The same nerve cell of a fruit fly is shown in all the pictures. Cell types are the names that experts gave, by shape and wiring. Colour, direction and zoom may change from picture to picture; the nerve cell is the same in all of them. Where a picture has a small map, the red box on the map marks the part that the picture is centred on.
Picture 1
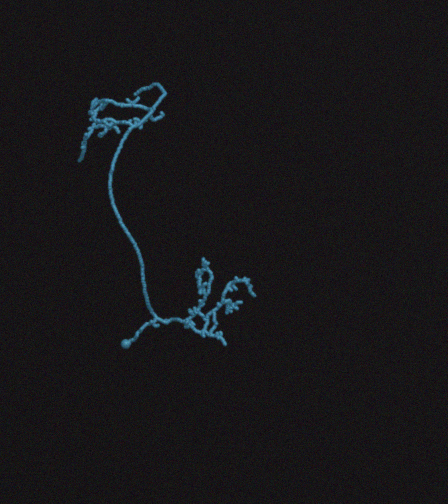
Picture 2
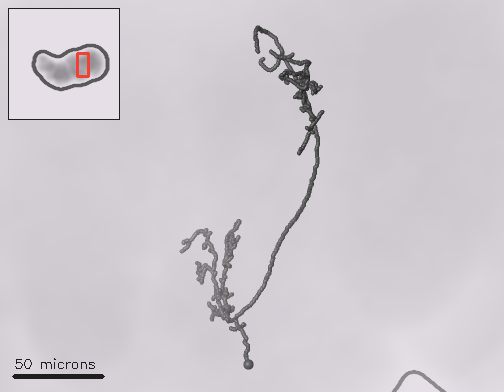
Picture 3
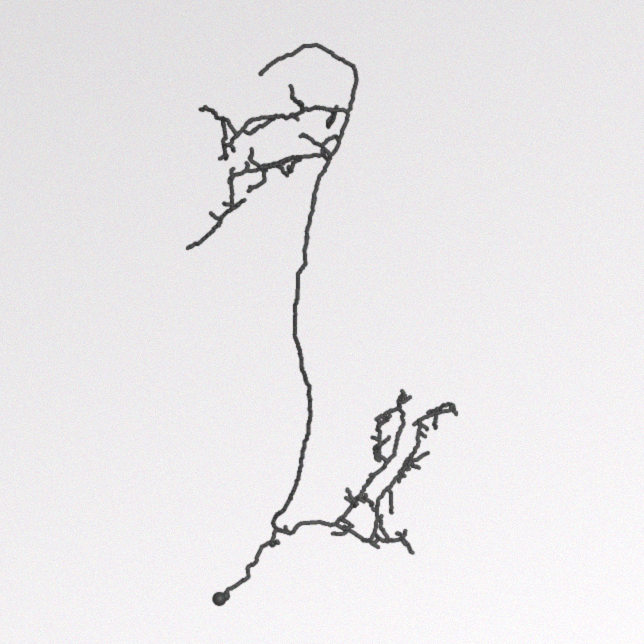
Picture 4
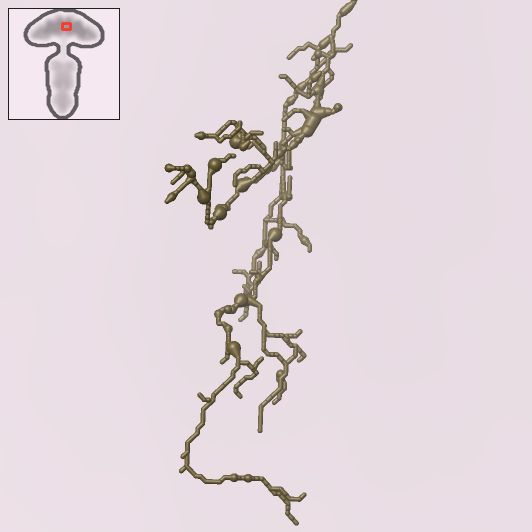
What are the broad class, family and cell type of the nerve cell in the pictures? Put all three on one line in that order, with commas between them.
central-brain intrinsic neuron, hemilineage FLAa2, CB4082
